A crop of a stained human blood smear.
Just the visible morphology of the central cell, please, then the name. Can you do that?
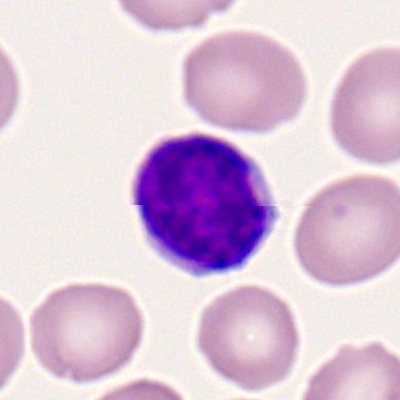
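Nearly the whole cell is nucleus, with just a scant rim of cytoplasm left. That thin pale blue rim shows best on the right side. No granules in the cytoplasm, and no nucleoli visible in the nucleus. It's a lymphocyte.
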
